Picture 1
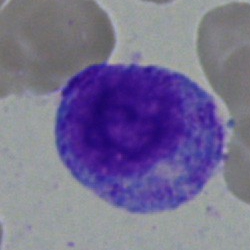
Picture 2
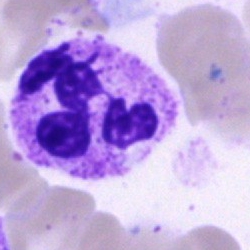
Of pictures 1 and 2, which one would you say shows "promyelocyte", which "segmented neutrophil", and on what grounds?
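The promyelocyte is in picture 1, and picture 2 has the segmented neutrophil. Both are roughly round with a smooth edge. The promyelocyte's chromatin is finely granular and deep purple, with a paler rounded area at the centre of the nucleus, whereas the segmented neutrophil's is dark purple and coarsely clumped.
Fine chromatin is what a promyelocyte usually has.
No nucleoli show in picture 2. In picture 1 the cytoplasm is blue, a rim that's widest at the lower right, where a pale clear patch lies next to the nucleus.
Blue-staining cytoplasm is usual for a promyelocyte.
Picture 2's cytoplasm has no visible vacuoles. Red cells lie beside the promyelocyte at the upper left and on the right.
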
